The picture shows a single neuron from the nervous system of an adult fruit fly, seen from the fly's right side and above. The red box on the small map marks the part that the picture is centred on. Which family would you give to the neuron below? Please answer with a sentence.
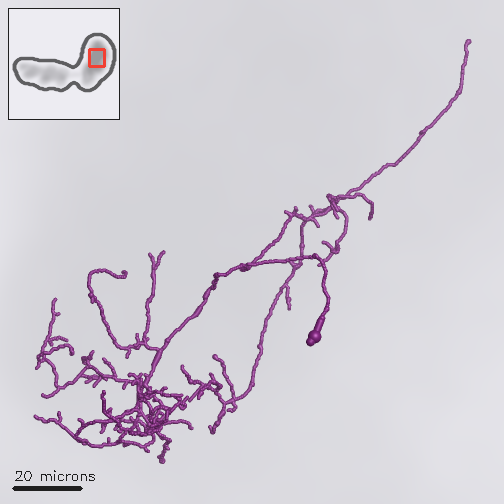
The family is hemilineage SLPad1_anterior.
